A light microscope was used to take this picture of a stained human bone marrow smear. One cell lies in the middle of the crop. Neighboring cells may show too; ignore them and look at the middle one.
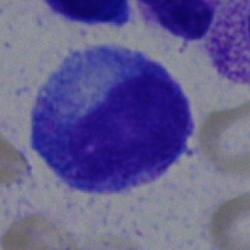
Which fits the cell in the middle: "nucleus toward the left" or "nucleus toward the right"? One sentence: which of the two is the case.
The nucleus of this cell lies toward the right.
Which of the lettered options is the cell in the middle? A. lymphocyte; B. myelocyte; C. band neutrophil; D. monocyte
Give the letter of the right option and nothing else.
B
